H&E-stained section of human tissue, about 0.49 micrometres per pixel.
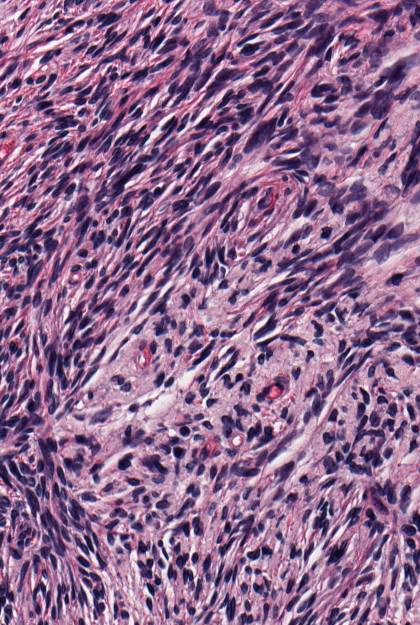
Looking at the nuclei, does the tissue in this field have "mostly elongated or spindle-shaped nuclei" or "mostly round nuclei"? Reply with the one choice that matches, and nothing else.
Mostly elongated or spindle-shaped nuclei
